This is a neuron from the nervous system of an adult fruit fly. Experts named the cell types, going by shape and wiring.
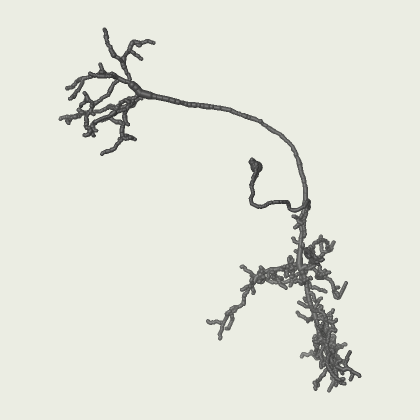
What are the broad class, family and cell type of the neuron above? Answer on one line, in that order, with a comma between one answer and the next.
nerve-cord intrinsic neuron, hemilineage 01A, IN01A038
